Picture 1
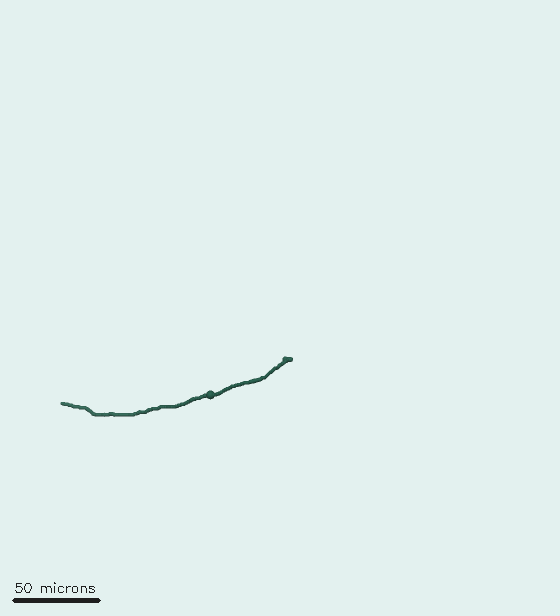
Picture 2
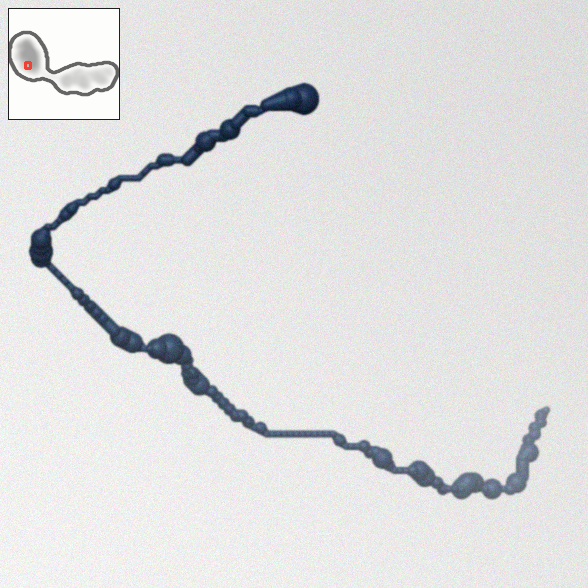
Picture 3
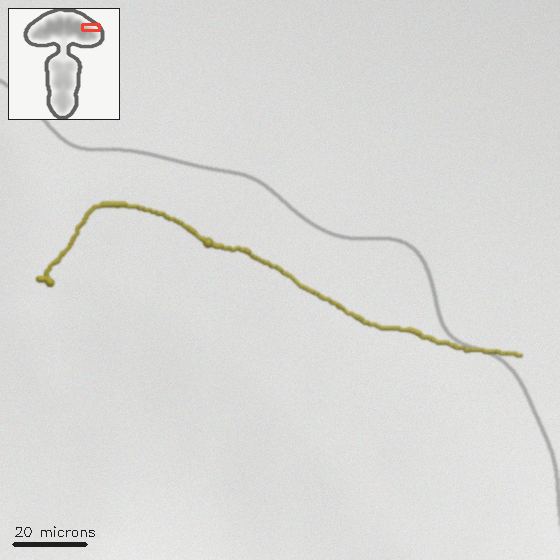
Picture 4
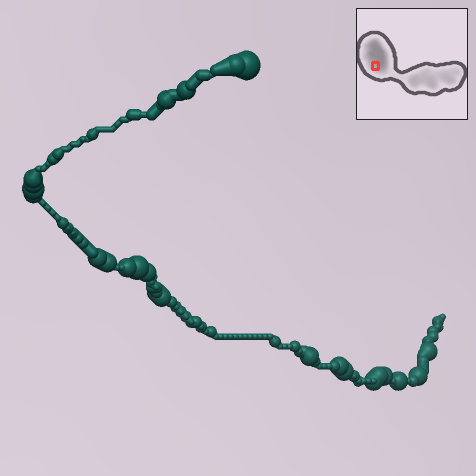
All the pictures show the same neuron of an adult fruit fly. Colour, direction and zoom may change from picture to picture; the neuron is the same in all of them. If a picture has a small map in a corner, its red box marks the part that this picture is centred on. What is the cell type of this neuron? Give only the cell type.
R7p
